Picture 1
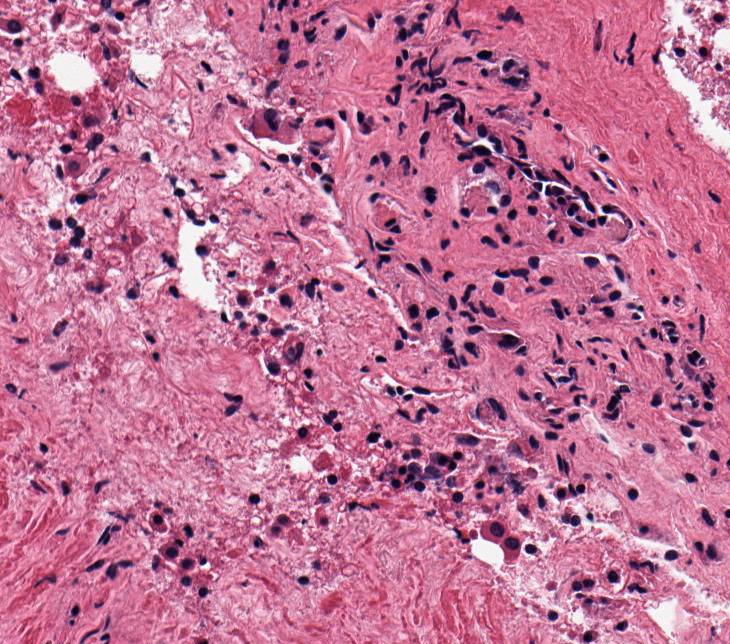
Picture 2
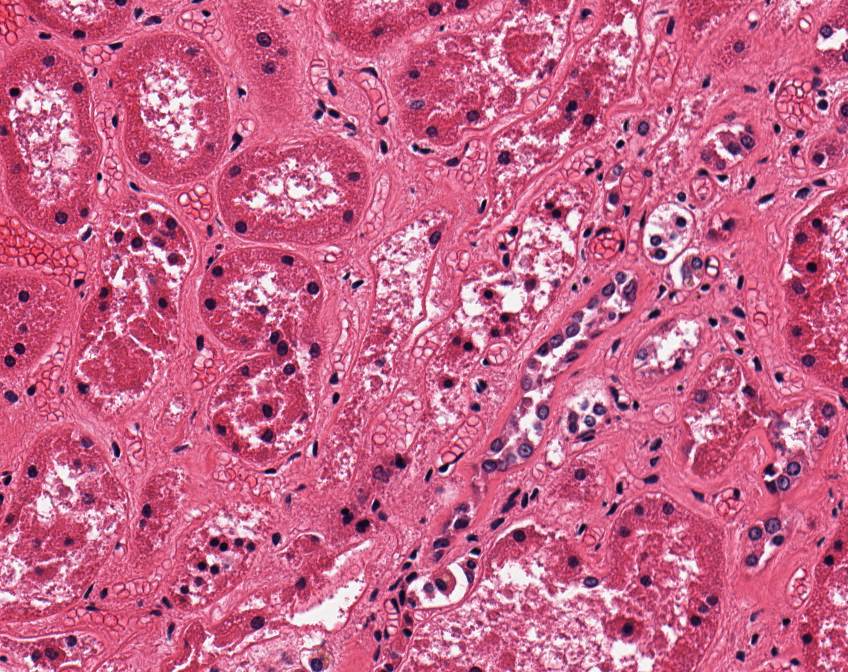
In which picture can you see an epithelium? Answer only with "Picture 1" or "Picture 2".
Picture 2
